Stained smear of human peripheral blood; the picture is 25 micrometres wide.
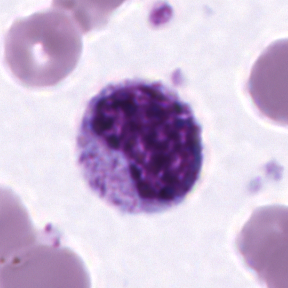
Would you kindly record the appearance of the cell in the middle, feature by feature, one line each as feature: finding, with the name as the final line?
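Size: about 12 micrometres across
Nucleus position: off-centre, toward the upper right
Nuclear share: about 70% of the cell's area
Chromatin: dark purple, coarsely clumped
Cytoplasm: pale lilac rather than blue
Granules: fine, purple, scattered through the cytoplasm
Name: metamyelocyte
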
